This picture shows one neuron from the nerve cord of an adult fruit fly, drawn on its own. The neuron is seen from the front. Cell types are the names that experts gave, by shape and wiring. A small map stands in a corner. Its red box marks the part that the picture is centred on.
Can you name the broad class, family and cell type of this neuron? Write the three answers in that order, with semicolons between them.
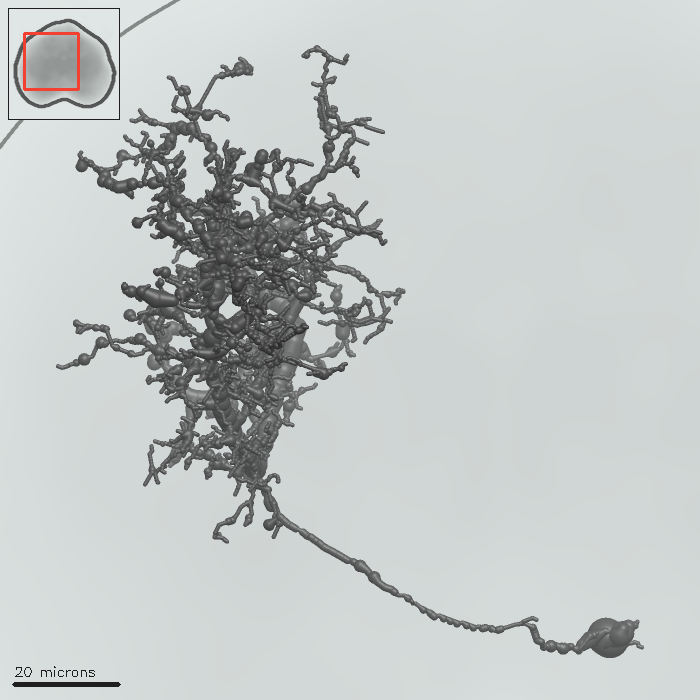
nerve-cord intrinsic neuron; hemilineage 13B; IN13B006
